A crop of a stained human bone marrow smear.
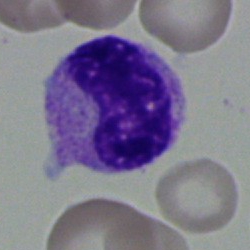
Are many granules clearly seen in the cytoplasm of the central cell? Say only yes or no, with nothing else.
Yes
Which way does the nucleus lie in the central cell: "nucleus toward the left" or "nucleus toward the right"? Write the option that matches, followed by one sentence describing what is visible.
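Nucleus toward the right. The nucleus lies off-centre toward the right and fills most of the cell.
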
